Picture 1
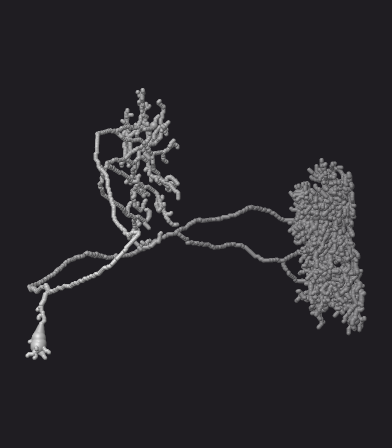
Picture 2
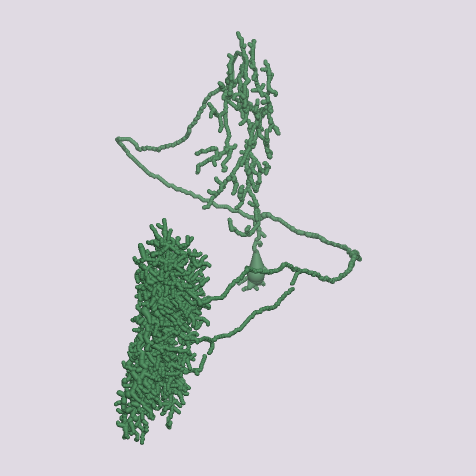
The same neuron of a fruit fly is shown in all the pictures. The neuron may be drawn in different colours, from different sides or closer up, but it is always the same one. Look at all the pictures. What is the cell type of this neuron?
MeLo9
